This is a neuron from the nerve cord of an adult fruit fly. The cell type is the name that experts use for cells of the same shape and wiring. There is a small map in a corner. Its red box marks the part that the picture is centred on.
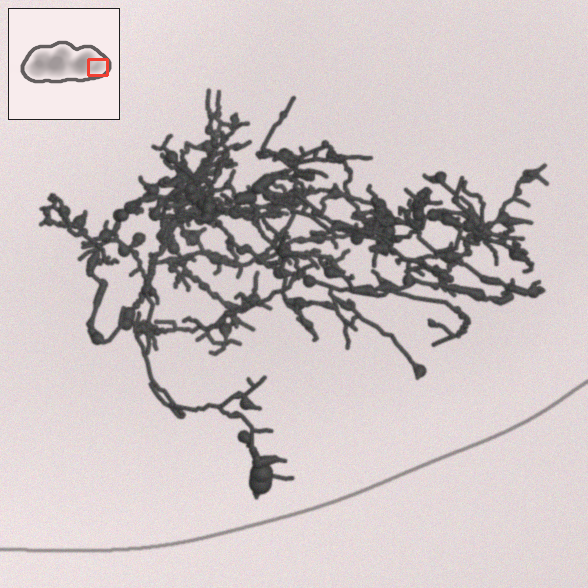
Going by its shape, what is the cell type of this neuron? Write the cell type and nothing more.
INXXX473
